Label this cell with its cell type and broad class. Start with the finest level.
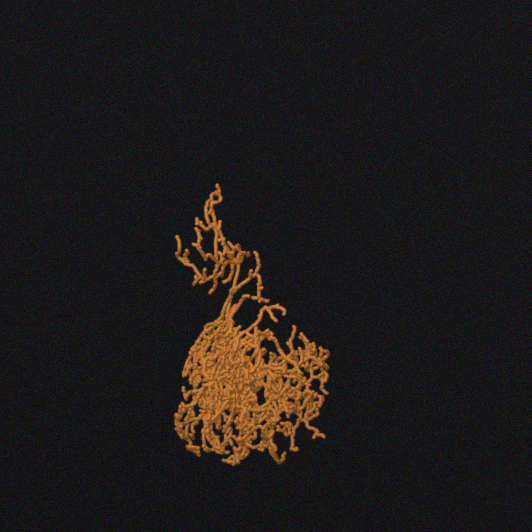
INXXX045; nerve-cord intrinsic neuron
